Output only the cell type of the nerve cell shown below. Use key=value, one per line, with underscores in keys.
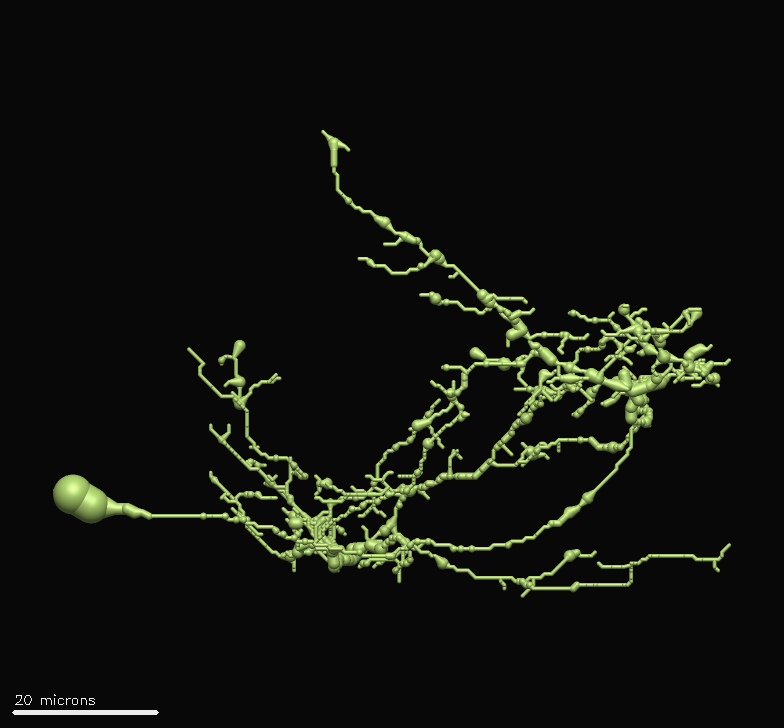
cell_type=SLP360_b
